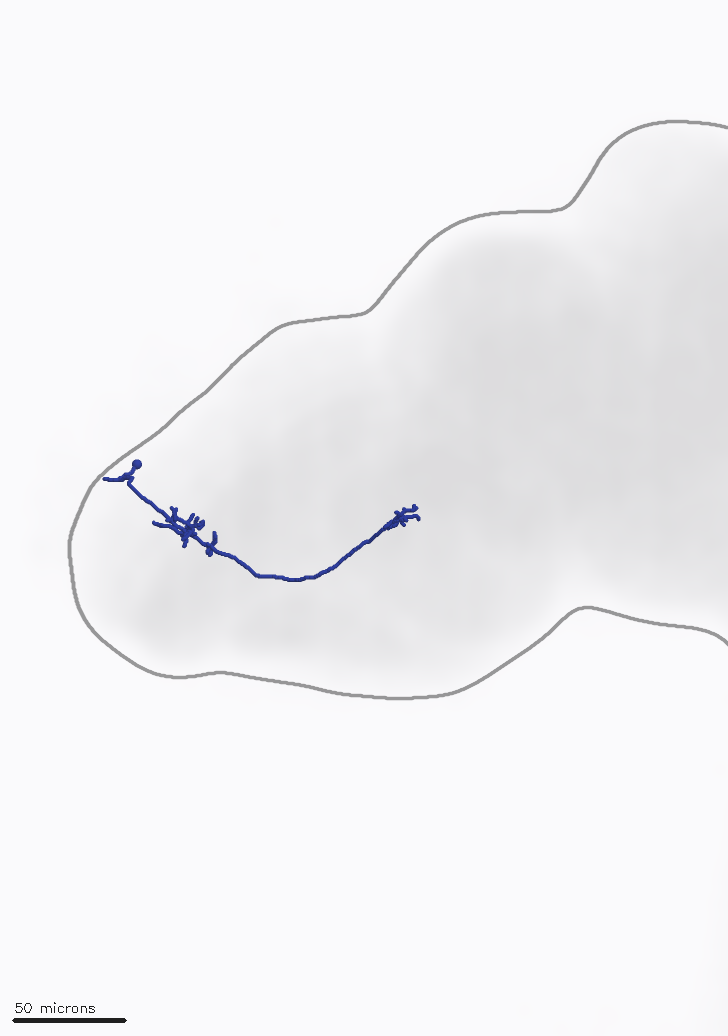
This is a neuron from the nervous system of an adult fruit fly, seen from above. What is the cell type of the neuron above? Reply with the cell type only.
Tm29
